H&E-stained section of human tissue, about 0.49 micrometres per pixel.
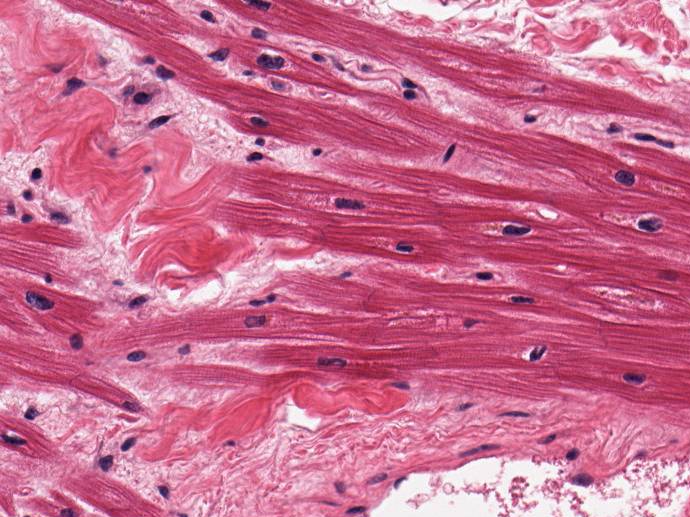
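Atrial appendage of the heart, H&E. Fibre nuclei: oval, dark purple, inside the fibres rather than at their edges. Fibre cytoplasm: deep pink-red. Collagen: wavy, dense pink bundles at left and lower centre. Between fibre bundles: pale loose connective tissue with scattered small nuclei.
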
